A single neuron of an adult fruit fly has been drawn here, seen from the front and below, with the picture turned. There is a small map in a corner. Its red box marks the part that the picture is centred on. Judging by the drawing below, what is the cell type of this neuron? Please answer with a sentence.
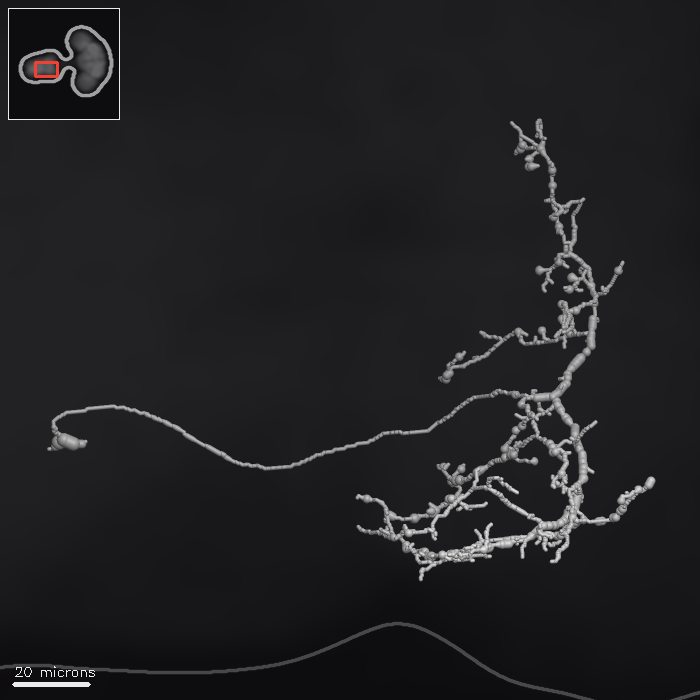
The cell type is IN03B058.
